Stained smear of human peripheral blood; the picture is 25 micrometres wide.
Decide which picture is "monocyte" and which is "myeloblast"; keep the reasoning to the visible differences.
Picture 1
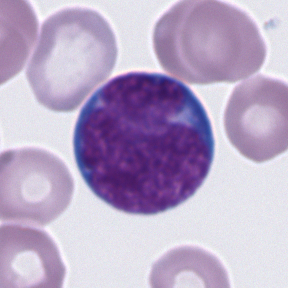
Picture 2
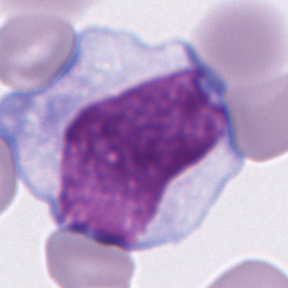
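Picture 1 is the myeloblast; picture 2 is the monocyte. Check one, the nucleus: in picture 2 it is one broad irregular mass, not split into lobes, running diagonally from lower left to upper right.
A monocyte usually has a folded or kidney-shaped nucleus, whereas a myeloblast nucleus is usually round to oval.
Check two, the cytoplasm: picture 1 has only a thin blue rim, with the nucleus filling about 90% of the cell's area; picture 2 has plentiful pale grey-blue cytoplasm, widest on the upper left of the nucleus.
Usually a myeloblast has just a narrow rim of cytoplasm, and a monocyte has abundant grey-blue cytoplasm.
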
